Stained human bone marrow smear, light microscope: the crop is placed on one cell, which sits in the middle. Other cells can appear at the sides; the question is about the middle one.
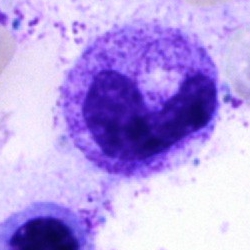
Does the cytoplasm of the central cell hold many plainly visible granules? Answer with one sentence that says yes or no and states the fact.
Yes, the cytoplasm of the cell is rich in visible granules.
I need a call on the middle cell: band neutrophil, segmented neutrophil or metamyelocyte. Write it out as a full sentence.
Seen at the centre of the crop is a band neutrophil.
